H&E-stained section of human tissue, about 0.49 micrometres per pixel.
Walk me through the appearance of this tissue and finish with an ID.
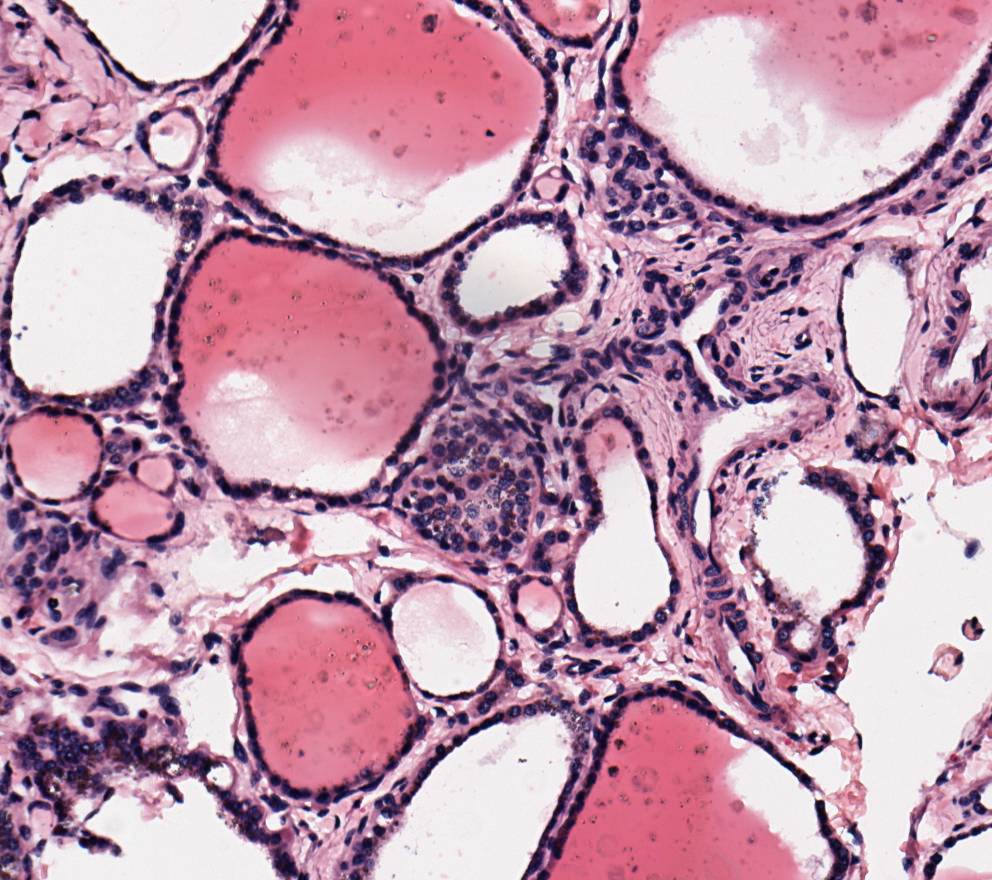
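Each follicle has a single lining layer of flattened to low cuboidal cells with small dark nuclei; many hold homogeneous pink colloid with paler cleared patches. Just below centre, a compact cluster of cells holding brown granular pigment lies between follicles. Interfollicular stroma is pink fibrous tissue with spindle-shaped nuclei, widest and most cellular in the upper right centre. Tissue: thyroid.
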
